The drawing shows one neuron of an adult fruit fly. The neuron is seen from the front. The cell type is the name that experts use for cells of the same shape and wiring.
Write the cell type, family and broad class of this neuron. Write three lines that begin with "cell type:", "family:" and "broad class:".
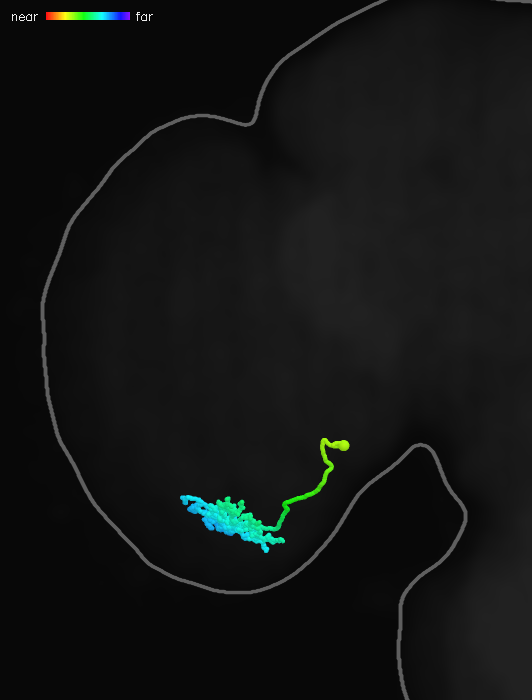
cell type: Cm11a
family: Cm
broad class: optic-lobe intrinsic neuron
